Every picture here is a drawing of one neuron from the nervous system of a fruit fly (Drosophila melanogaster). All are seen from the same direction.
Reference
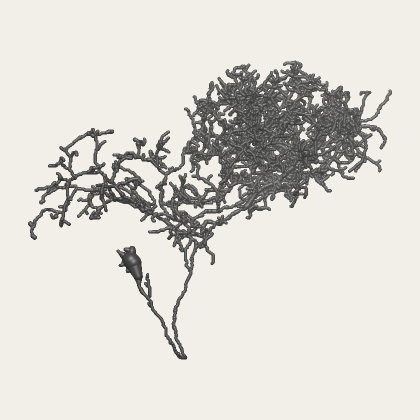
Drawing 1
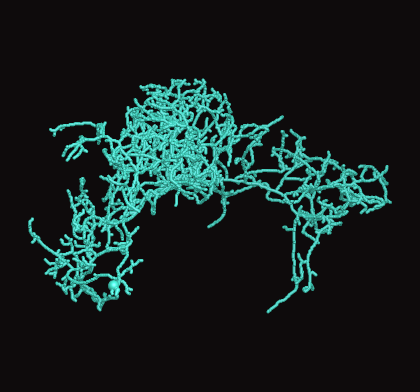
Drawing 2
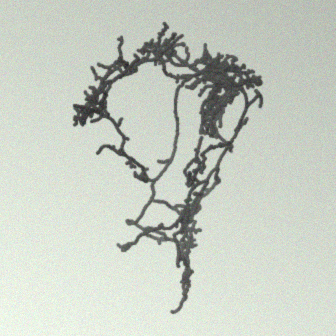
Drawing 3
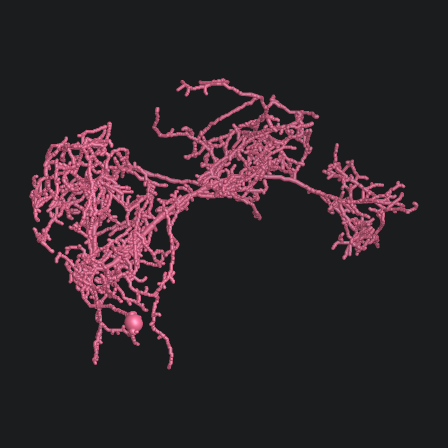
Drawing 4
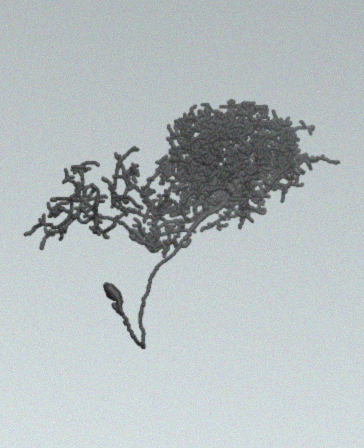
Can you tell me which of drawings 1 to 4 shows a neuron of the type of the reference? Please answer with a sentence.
Drawing 4 is of the same cell type.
